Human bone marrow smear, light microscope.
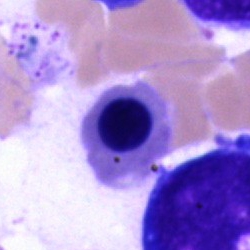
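Erythroblast, central cell, stained human bone marrow smear. Chromatin dense and very dark, almost no visible pattern. Cytoplasm without visible granules. Outline somewhat irregular, not a smooth circle. Two tiny black dots over the lower cytoplasm and its edge, likely debris or artefact.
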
